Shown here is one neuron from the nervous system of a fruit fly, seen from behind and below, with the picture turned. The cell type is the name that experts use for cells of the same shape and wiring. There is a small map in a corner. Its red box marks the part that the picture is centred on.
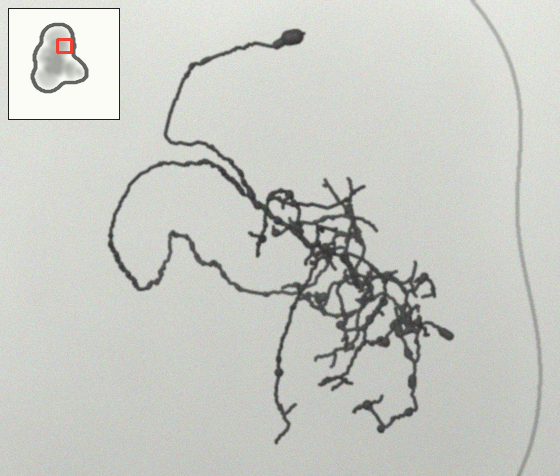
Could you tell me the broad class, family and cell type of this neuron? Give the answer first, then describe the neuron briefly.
It is a central-brain intrinsic neuron. The family is hemilineage SLPal2. It is of cell type CB1759b. Its cell body lies at the top of the picture. The picture shows dozens of branch ends.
